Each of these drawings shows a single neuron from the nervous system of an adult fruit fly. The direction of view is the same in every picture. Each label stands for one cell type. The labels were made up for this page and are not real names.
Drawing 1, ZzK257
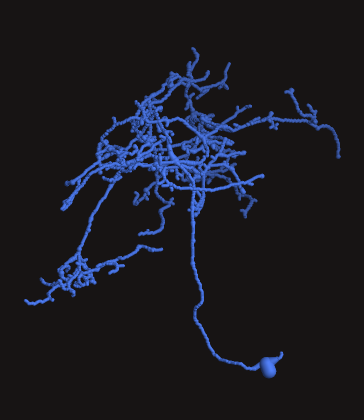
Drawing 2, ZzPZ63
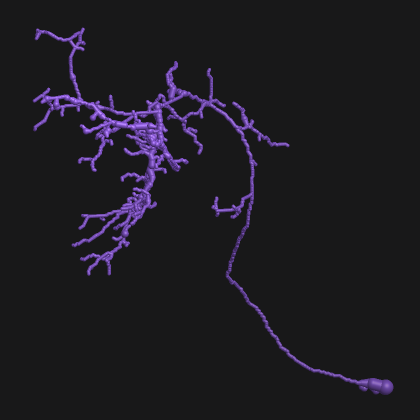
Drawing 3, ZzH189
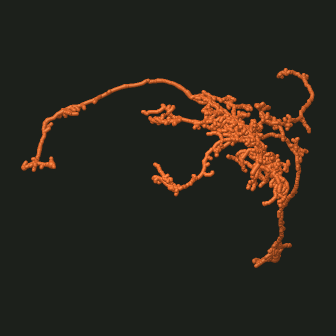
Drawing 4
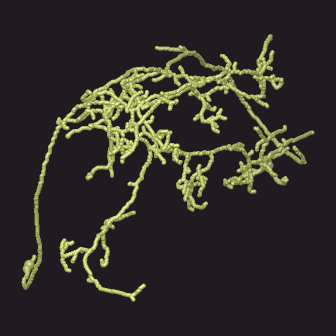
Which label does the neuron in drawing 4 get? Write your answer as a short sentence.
It belongs to ZzK257.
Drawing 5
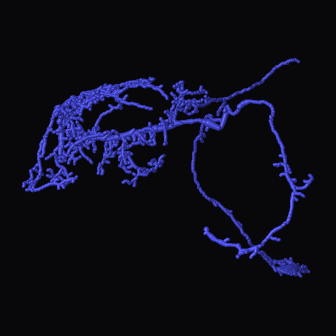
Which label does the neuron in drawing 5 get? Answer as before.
It belongs to ZzH189.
